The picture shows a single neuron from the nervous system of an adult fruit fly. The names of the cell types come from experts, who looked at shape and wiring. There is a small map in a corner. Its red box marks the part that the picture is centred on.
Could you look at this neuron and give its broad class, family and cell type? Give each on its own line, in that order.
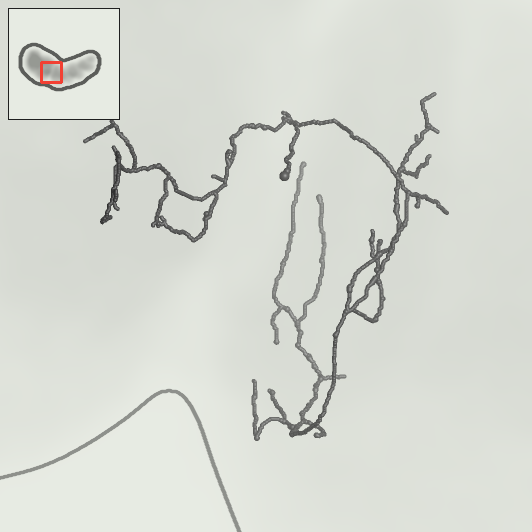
visual centrifugal neuron
LoVC
LoVC24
